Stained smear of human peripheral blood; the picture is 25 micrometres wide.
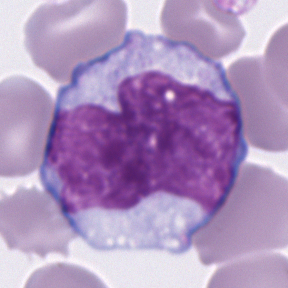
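Monocyte, the cell in the middle of a stained smear of human peripheral blood. It is about 19 micrometres across, and its nucleus fills about 60% of its area. The nucleus looks irregular and folded, with a notch in its upper edge, and it stretches from the left edge of the cell to the right, leaving cytoplasm above and below. That cytoplasm holds fine, dust-like pinkish-purple granules, and I can make out a few small clear vacuoles below the nucleus.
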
